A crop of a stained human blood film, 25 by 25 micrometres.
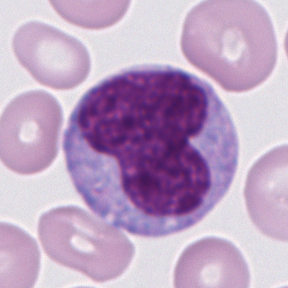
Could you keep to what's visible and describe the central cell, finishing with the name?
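The cell has a smooth, round outline and measures about 15 micrometres across. A deep notch on the right side of the nucleus gives it a kidney-like shape, and the nucleus fills about 60% of the cell's area. The surrounding cytoplasm is pale grey-blue, with only fine, faint granules. This cell is a monocyte.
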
